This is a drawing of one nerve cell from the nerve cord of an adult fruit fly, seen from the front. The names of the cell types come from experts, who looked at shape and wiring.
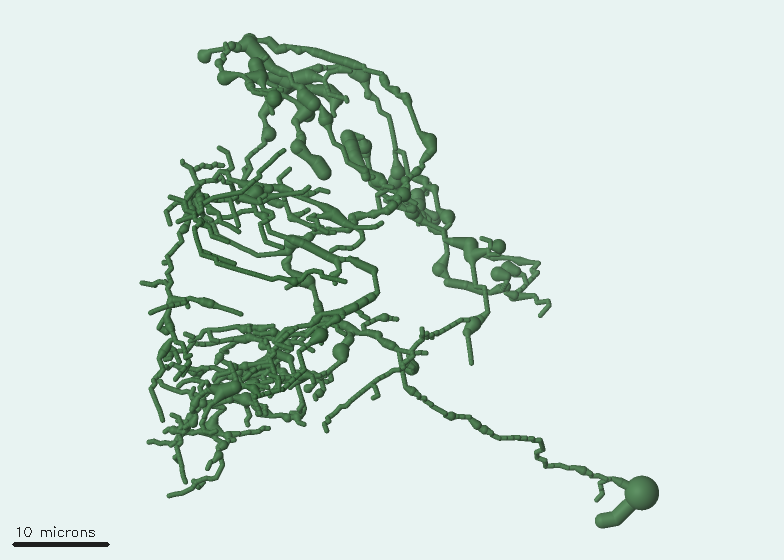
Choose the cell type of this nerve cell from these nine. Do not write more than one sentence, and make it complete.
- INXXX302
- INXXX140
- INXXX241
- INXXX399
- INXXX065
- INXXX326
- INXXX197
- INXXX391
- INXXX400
The cell type held by this nerve cell is INXXX400.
